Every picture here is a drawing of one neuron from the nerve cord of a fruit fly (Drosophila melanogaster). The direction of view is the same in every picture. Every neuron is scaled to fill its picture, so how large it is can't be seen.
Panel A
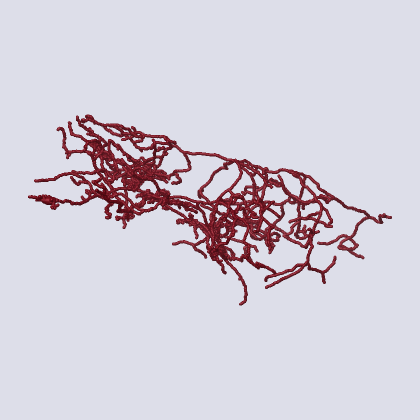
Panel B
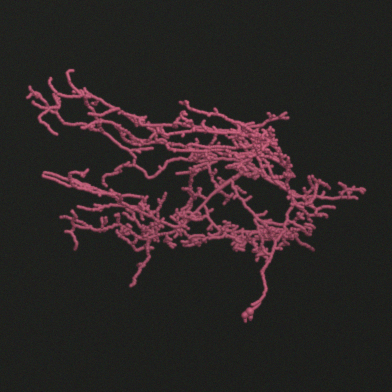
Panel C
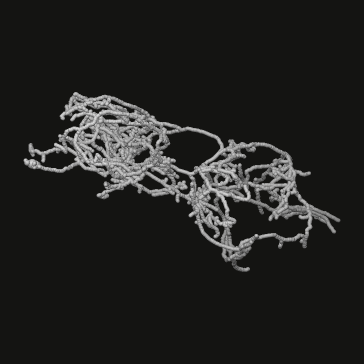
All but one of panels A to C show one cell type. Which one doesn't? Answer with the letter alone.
B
